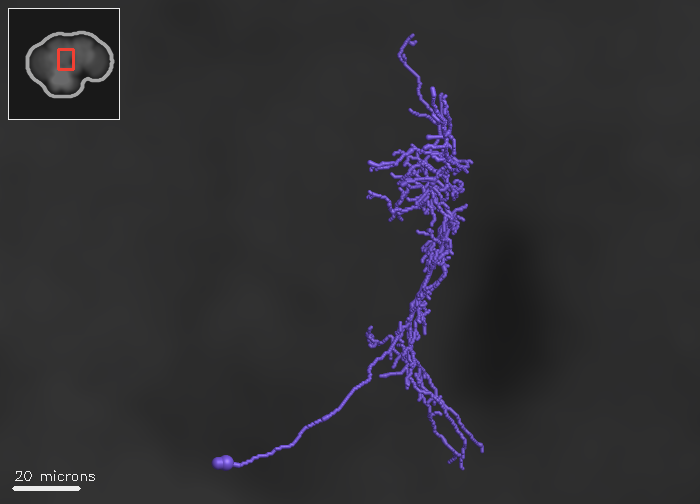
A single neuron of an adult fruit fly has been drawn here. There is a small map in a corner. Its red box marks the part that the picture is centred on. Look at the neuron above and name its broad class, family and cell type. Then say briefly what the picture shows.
It is a central-brain intrinsic neuron. Its family is hemilineage FLAa1. It is of cell type VES109. From top to bottom in the picture it spans about 140 microns. The picture shows dozens of branch ends.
